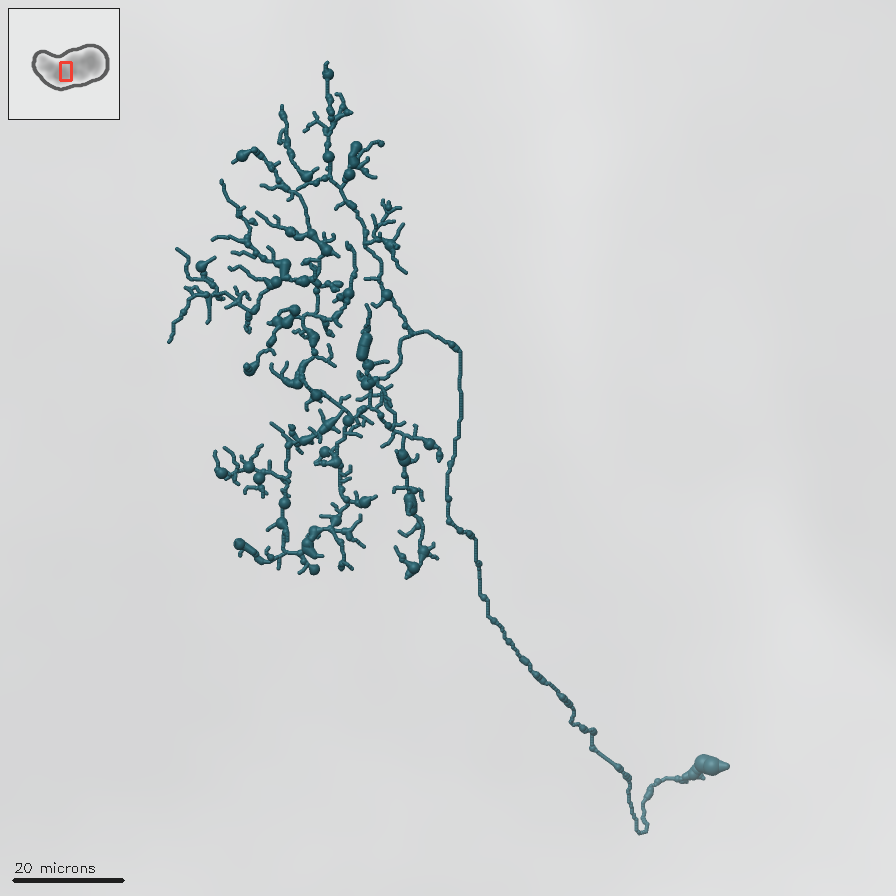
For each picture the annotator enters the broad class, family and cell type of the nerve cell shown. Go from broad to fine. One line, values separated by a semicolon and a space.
optic-lobe intrinsic neuron; Cm; Cm11a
